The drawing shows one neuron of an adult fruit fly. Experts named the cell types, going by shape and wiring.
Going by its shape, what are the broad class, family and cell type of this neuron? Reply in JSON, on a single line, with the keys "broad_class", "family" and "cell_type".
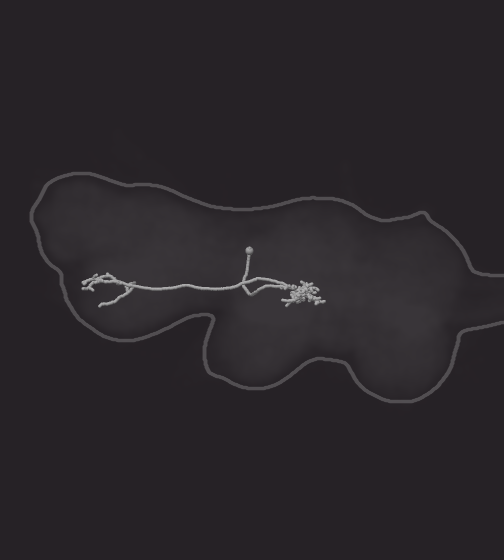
{"broad_class": "nerve-cord intrinsic neuron", "family": "hemilineage 11A", "cell_type": "GFC3"}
